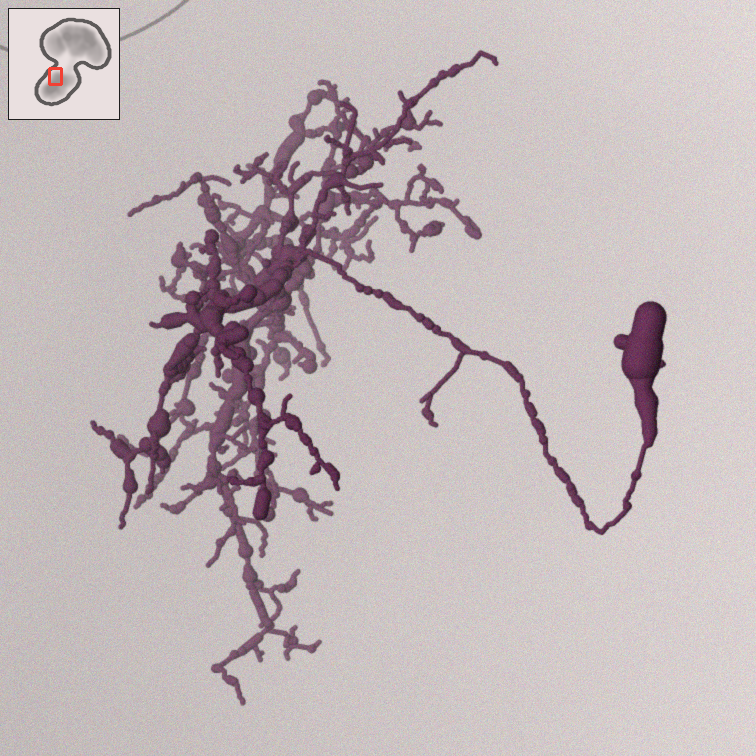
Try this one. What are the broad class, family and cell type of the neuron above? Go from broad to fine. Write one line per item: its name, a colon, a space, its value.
broad class: nerve-cord intrinsic neuron
family: hemilineage 13A
cell type: IN13A051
